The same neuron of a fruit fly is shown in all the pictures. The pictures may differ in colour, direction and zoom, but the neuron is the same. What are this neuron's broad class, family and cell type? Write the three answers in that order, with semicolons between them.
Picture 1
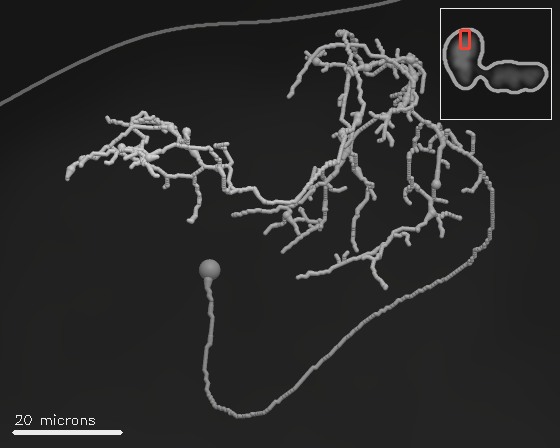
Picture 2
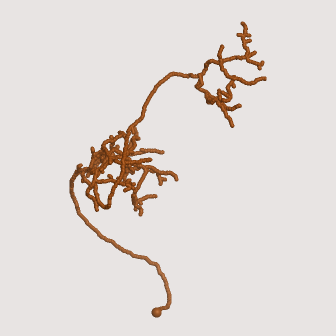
central-brain intrinsic neuron; hemilineage LHa3; CB2927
